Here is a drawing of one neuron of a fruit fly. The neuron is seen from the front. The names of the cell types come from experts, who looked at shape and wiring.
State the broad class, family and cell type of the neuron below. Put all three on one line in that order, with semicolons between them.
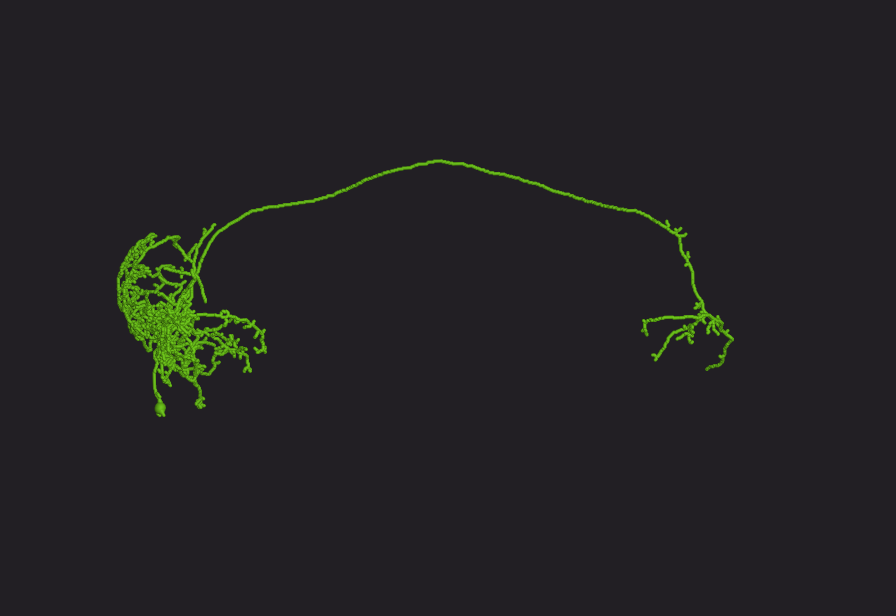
central-brain intrinsic neuron; hemilineage VLPl&p2_lateral; AVLP111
